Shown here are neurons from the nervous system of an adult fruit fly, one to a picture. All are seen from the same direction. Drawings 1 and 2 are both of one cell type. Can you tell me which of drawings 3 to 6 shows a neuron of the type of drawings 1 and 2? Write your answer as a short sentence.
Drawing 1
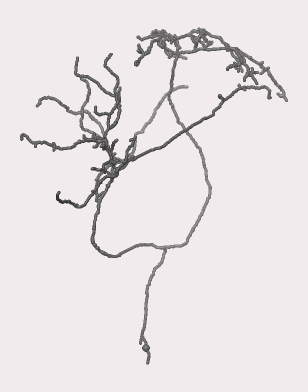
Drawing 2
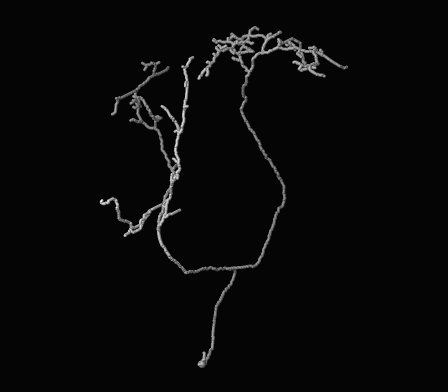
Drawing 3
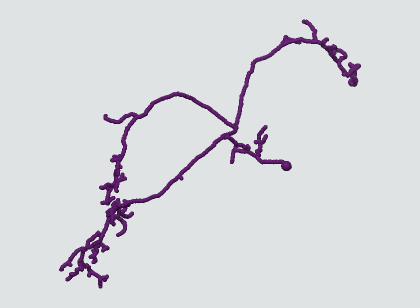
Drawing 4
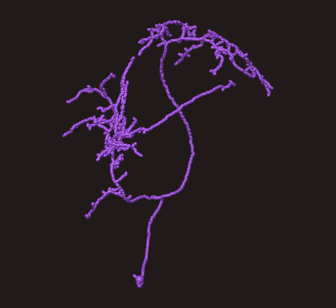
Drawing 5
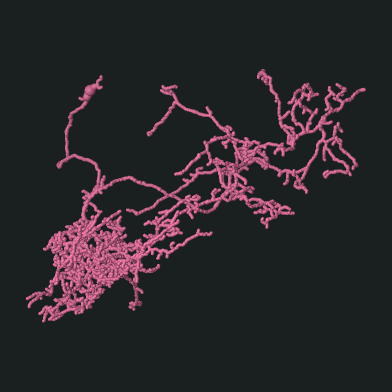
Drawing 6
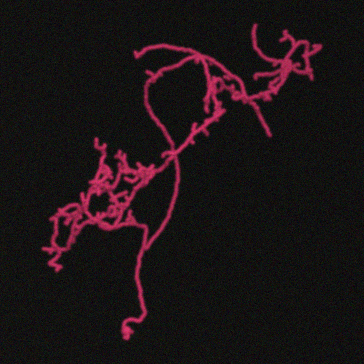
The neuron in drawing 4 is of the same cell type.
